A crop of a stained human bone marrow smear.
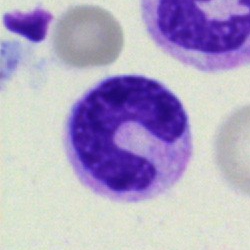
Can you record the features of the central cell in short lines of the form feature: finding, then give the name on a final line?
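Nucleus shape: deeply indented into a C
Indentation: opens toward the right side of the cell
Chromatin: dark purple, coarsely clumped
Nuclear share: most of the cell area
Name: band neutrophil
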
